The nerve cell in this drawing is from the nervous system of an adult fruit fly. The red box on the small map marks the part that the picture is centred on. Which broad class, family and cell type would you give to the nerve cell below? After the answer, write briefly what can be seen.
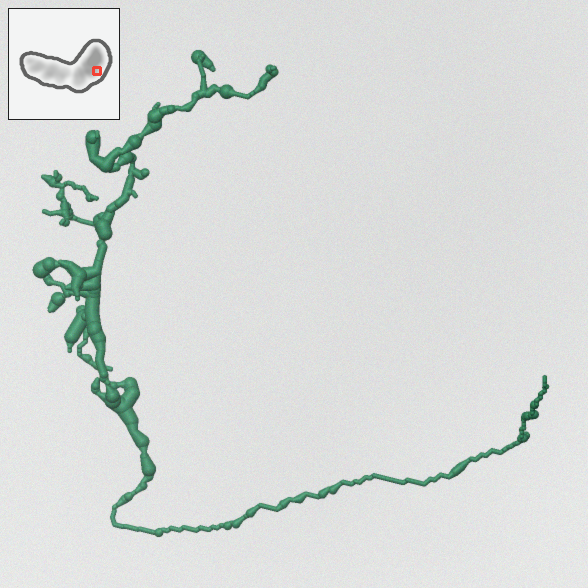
Its broad class is sensory neuron entering the brain. Its family is called class thermosensory. The cell type is TRN_VP1m. No cell body is drawn. In this view it is about as wide as it is tall.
